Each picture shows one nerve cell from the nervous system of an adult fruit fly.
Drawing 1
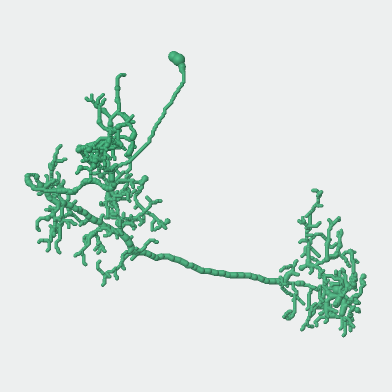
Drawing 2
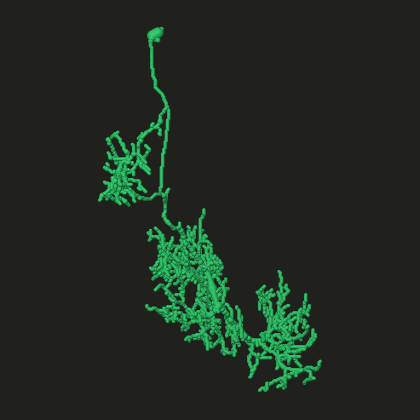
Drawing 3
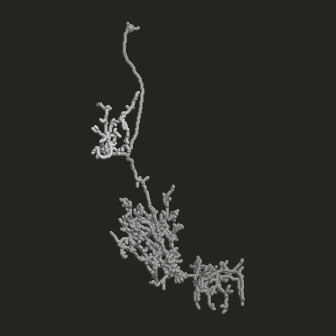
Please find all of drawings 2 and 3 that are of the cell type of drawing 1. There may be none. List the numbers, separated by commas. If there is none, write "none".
2, 3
